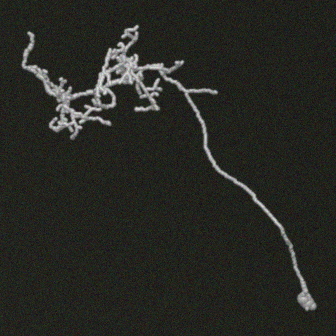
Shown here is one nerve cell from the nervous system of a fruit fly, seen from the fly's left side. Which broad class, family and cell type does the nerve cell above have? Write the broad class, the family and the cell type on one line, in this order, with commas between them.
nerve-cord intrinsic neuron, hemilineage 03B, IN03B072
